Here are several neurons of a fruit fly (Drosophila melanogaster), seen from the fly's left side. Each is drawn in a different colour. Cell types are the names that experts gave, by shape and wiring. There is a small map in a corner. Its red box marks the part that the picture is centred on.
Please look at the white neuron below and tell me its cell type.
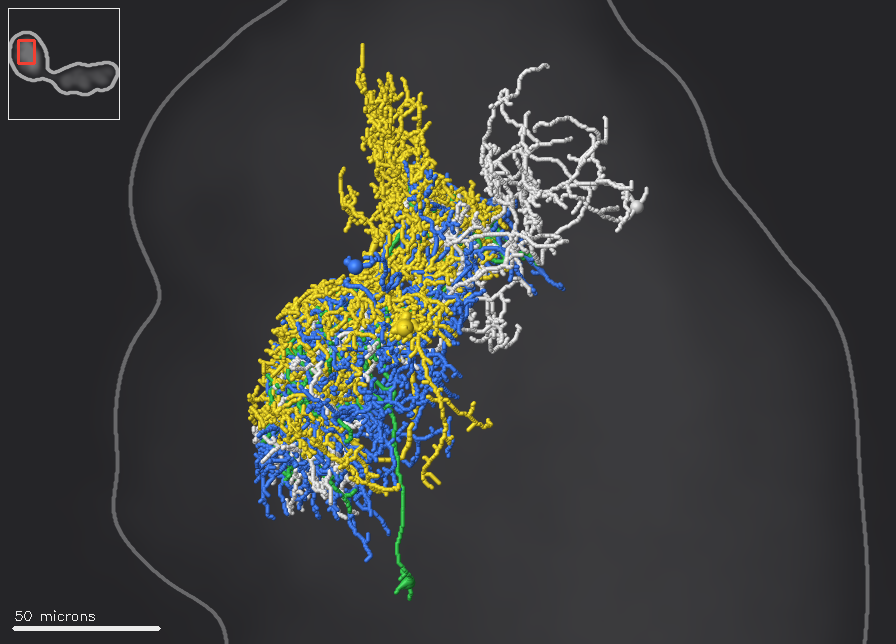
CL150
